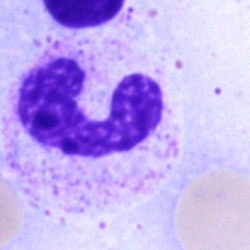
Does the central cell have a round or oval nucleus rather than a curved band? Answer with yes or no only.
No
